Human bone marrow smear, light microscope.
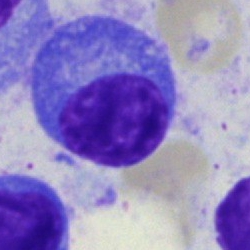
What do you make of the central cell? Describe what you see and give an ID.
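Chromatin's dark purple and coarsely clumped in this one, and the nucleus has ended up off-centre, toward the lower part of the cell. The outline is smoothly rounded to oval. No distinct granules turn up in the cytoplasm. So, a plasma cell.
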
